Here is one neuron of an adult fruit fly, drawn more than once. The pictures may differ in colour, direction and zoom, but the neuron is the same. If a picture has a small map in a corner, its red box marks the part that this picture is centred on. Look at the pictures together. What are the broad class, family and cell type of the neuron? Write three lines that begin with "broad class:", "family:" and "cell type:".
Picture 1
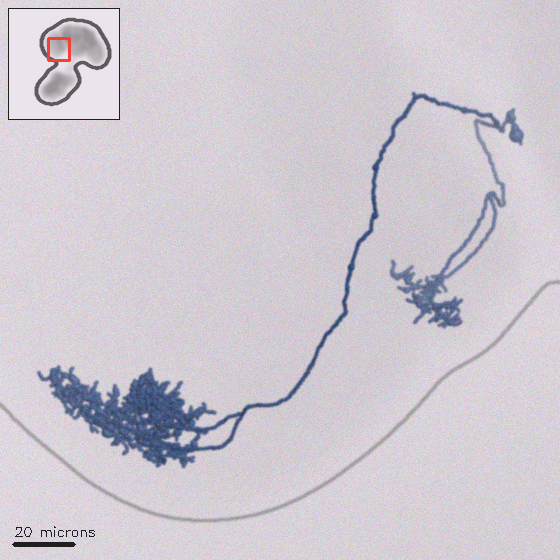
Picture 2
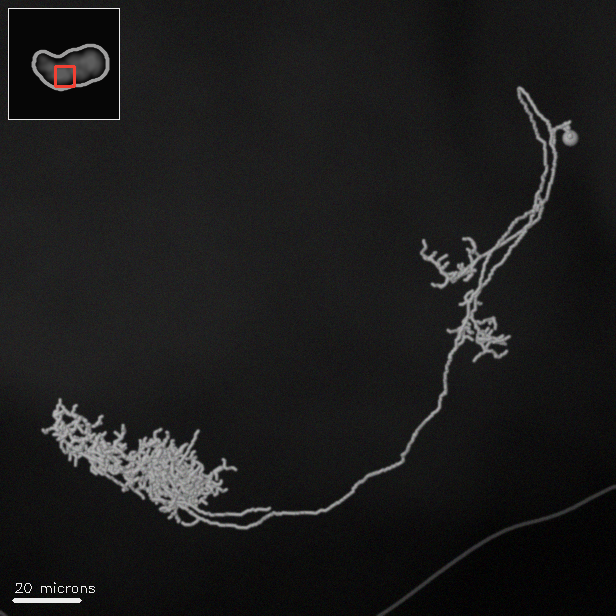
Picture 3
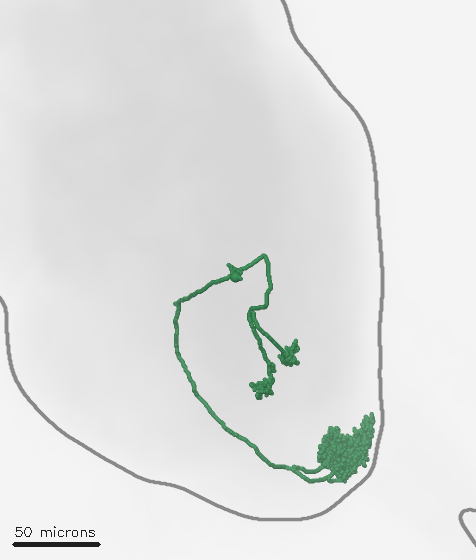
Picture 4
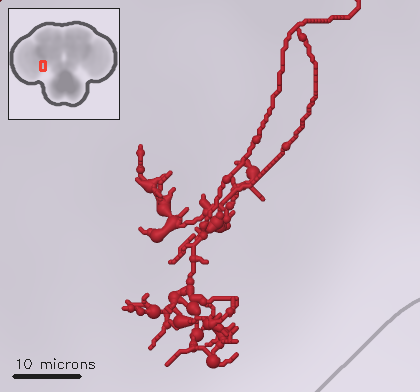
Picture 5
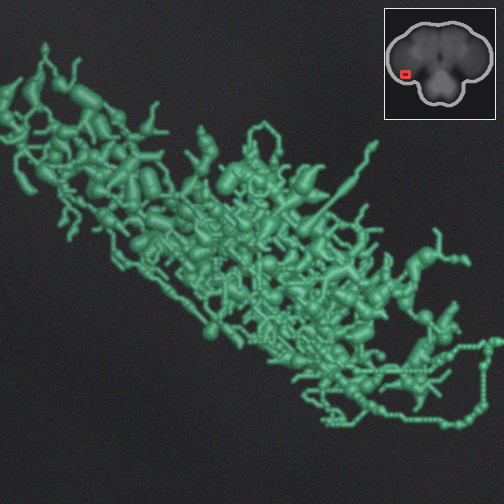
broad class: optic-lobe intrinsic neuron
family: MeLo
cell type: MeLo9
